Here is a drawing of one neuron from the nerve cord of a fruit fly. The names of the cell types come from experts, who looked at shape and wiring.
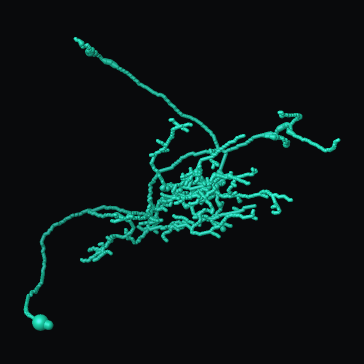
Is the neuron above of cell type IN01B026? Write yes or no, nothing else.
no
